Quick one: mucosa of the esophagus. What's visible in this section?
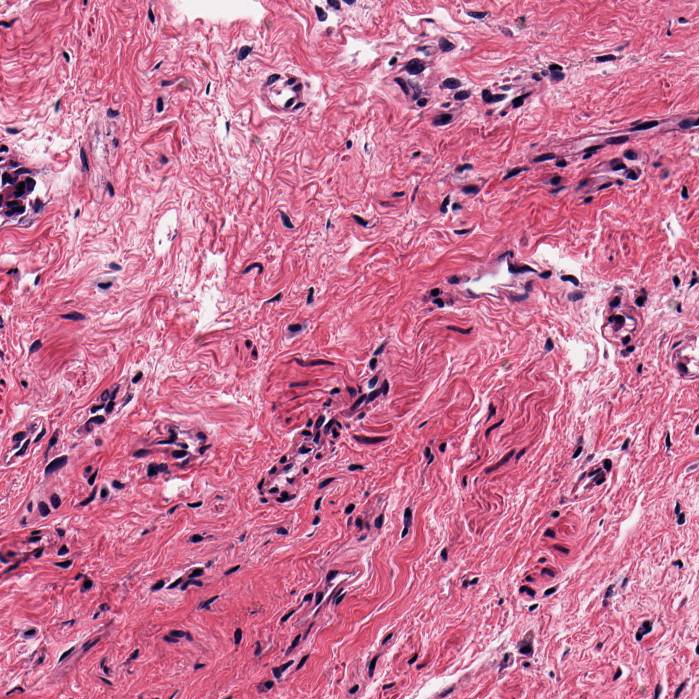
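What strikes me first is that dense pink collagen fills the whole field, in wavy bundles interlacing in varying directions. The cells scattered among the bundles have thin, dark, elongated spindle-shaped nuclei. I can't find epithelium anywhere in the field, and no fat cells either.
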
